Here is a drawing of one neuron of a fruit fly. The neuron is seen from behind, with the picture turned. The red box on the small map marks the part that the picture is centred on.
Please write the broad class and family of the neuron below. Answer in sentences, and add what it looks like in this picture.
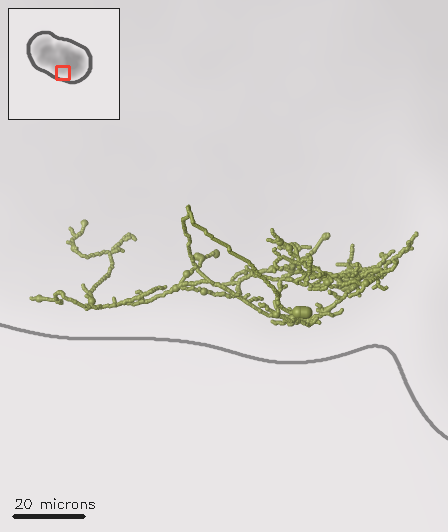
This is a central-brain intrinsic neuron. Its family is hemilineage LHp2. By the scale bar it is about 110 microns wide in this view. The picture shows dozens of branch ends.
